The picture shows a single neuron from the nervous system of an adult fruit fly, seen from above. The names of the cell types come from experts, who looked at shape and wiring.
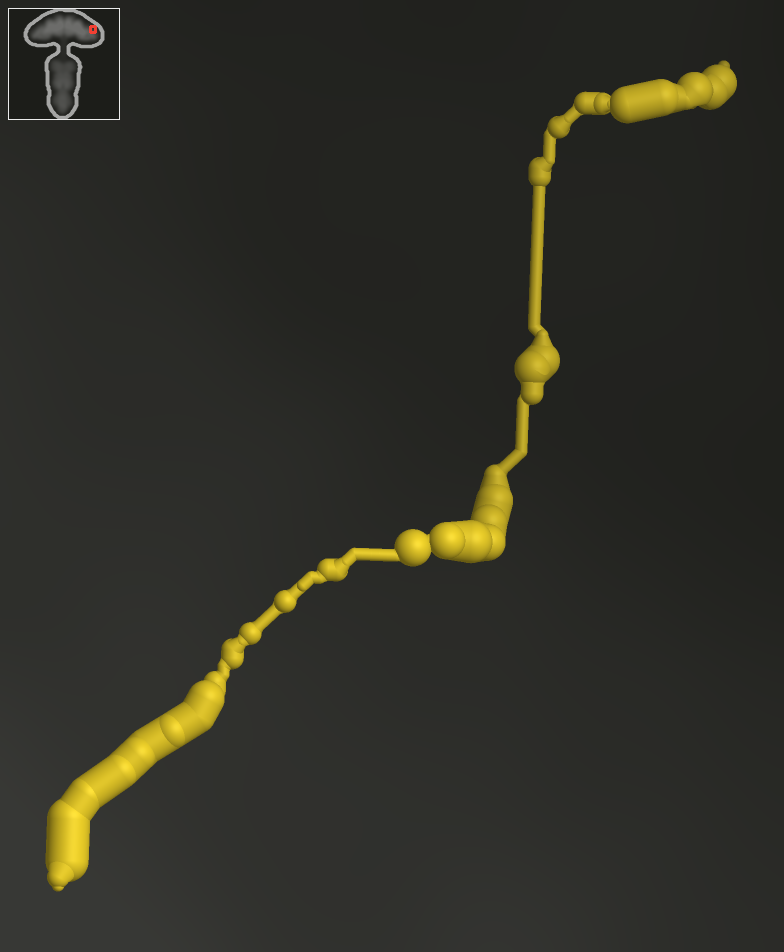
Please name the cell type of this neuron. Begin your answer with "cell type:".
cell type: R7y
